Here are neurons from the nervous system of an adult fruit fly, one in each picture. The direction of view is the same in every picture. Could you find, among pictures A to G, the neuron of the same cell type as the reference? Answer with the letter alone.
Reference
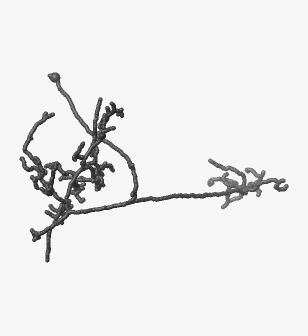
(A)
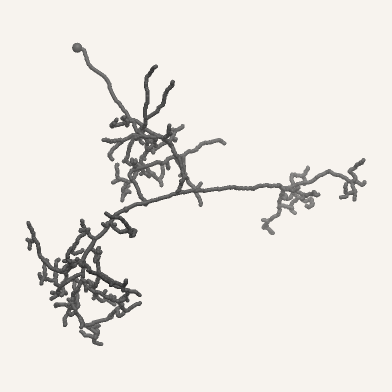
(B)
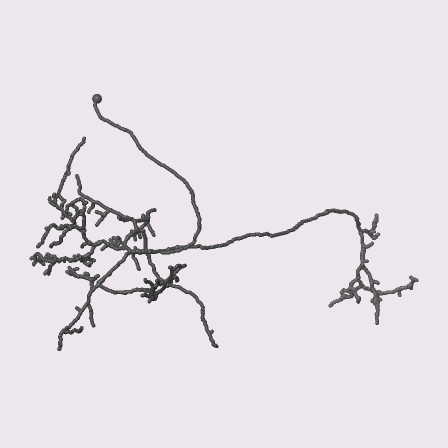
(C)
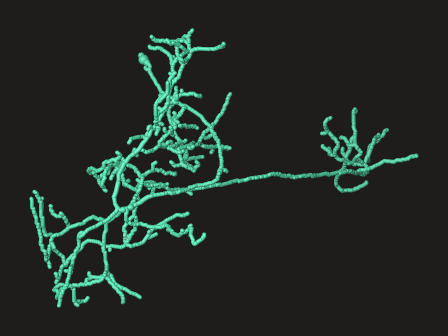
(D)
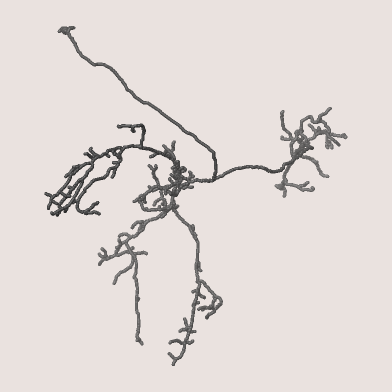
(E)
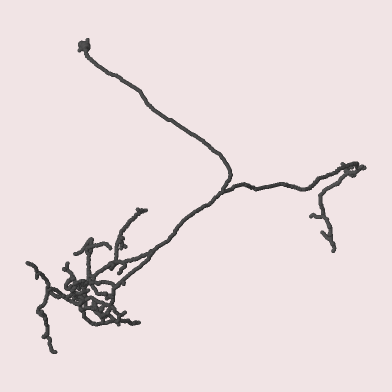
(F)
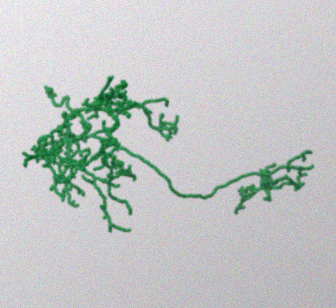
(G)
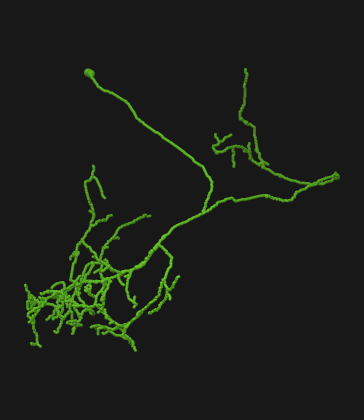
C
